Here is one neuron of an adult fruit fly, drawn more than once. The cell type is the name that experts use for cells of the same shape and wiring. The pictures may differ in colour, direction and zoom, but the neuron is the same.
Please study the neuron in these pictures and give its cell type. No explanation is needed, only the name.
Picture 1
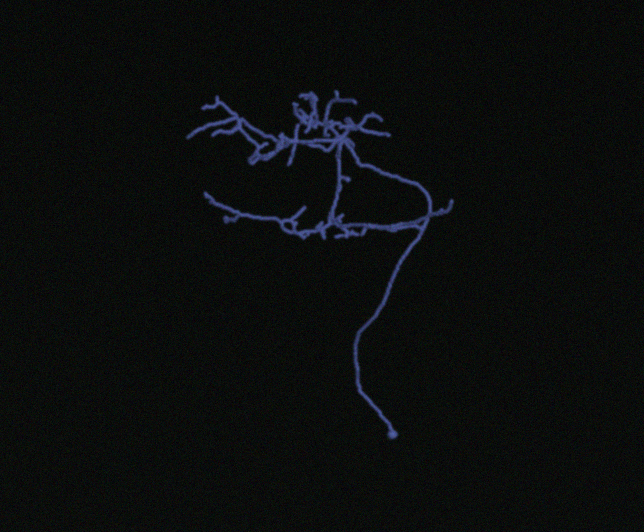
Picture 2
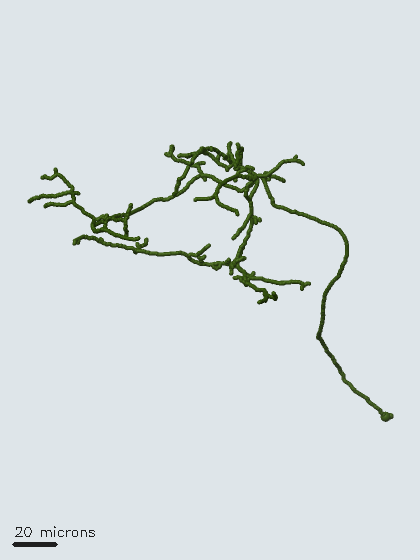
IN06A103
